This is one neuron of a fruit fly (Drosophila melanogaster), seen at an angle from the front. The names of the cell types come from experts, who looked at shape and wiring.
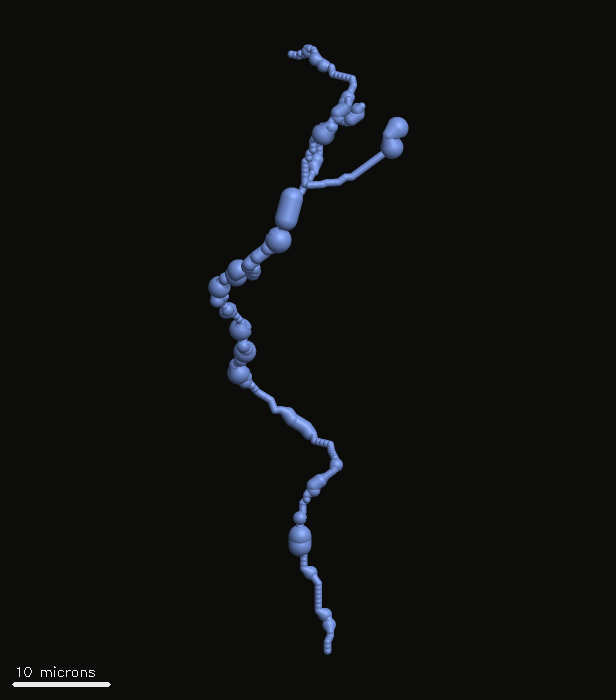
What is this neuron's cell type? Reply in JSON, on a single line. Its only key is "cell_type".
{"cell_type": "BM_Taste"}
